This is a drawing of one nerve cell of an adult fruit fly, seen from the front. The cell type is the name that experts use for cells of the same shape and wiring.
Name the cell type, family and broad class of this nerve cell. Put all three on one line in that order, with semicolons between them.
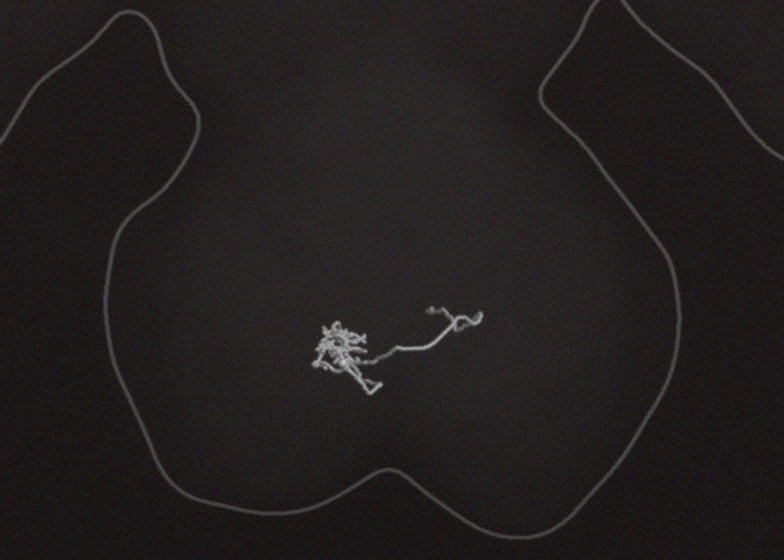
IN10B052; hemilineage 10B; nerve-cord intrinsic neuron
